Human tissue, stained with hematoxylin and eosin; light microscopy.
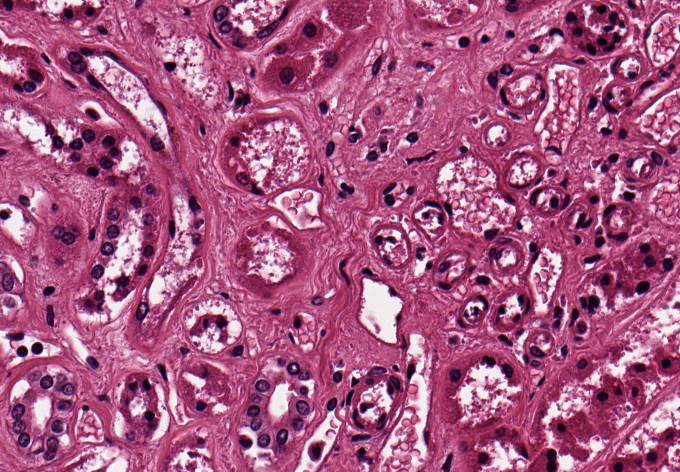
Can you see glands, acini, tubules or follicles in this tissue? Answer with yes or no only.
Yes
